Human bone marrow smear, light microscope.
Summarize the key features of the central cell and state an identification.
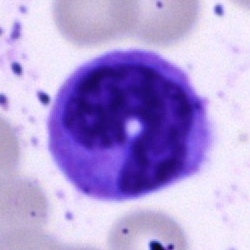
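Outline roughly round. Cytoplasm stained blue-purple. Nucleus: one small round white spot near its centre; pale notch entering from lower edge. Cell: monocyte.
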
